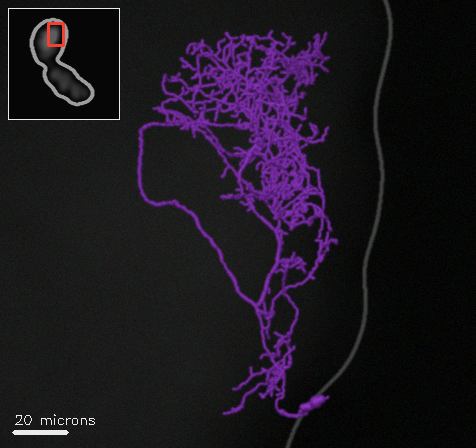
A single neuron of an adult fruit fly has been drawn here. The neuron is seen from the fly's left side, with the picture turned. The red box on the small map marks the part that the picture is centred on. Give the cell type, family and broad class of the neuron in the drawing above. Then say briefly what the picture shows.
Its cell type is SMP252. Its family is hemilineage SMPpv2_dorsal. It is a central-brain intrinsic neuron. From top to bottom in the picture it spans about 150 microns. Dozens of branch ends can be seen.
